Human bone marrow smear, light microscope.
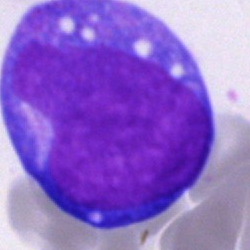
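Blast, the central cell: note the finely granular, evenly spread chromatin. The cytoplasm is a deep blue rim, widest above the nucleus. Several small, round, clear vacuoles lie in it, most above the nucleus. On the left, beside the nucleus, the cytoplasm is paler.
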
